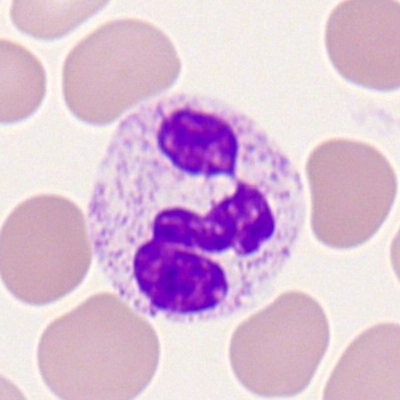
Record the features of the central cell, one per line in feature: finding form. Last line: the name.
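Nuclear shape: several separate lobes
Chromatin: dark purple, coarsely clumped
Cytoplasm: abundant, pale pinkish-lilac
Granules: fine, small and lilac, scattered throughout the cytoplasm
Cell: segmented neutrophil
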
